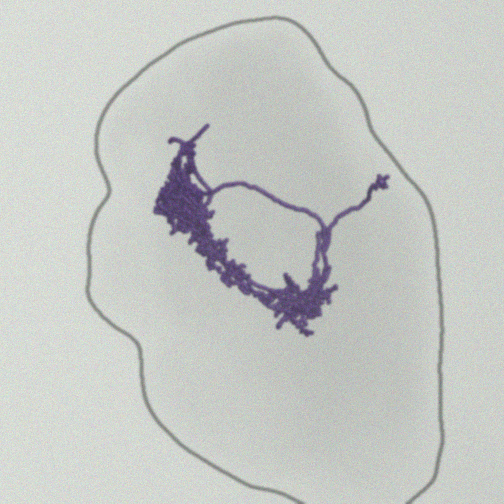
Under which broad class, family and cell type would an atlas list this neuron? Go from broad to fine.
central-brain intrinsic neuron; hemilineage VLPp&l1_posterior; LAL142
